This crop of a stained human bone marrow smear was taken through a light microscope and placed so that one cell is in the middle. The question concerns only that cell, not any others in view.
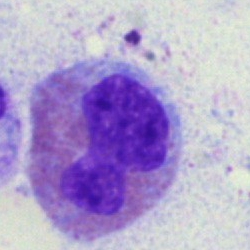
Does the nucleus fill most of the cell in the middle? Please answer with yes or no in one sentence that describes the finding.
No, there is abundant cytoplasm around the nucleus.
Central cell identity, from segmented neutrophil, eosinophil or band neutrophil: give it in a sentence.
The identification for the central cell is an eosinophil.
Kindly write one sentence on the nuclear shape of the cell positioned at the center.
Its nucleus is compact and single, with a round, oval or kidney-shaped form.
